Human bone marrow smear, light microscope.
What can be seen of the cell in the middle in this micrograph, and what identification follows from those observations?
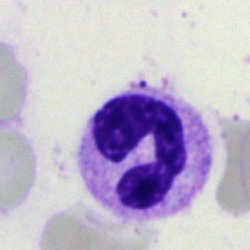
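First, the nucleus is bent into a C shape with its opening facing left. Next, the chromatin is dark purple and coarsely clumped. Then the cytoplasm is plentiful and pale pinkish-lilac, with fine lilac granules scattered through it. Last, the name: this is a segmented neutrophil.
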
